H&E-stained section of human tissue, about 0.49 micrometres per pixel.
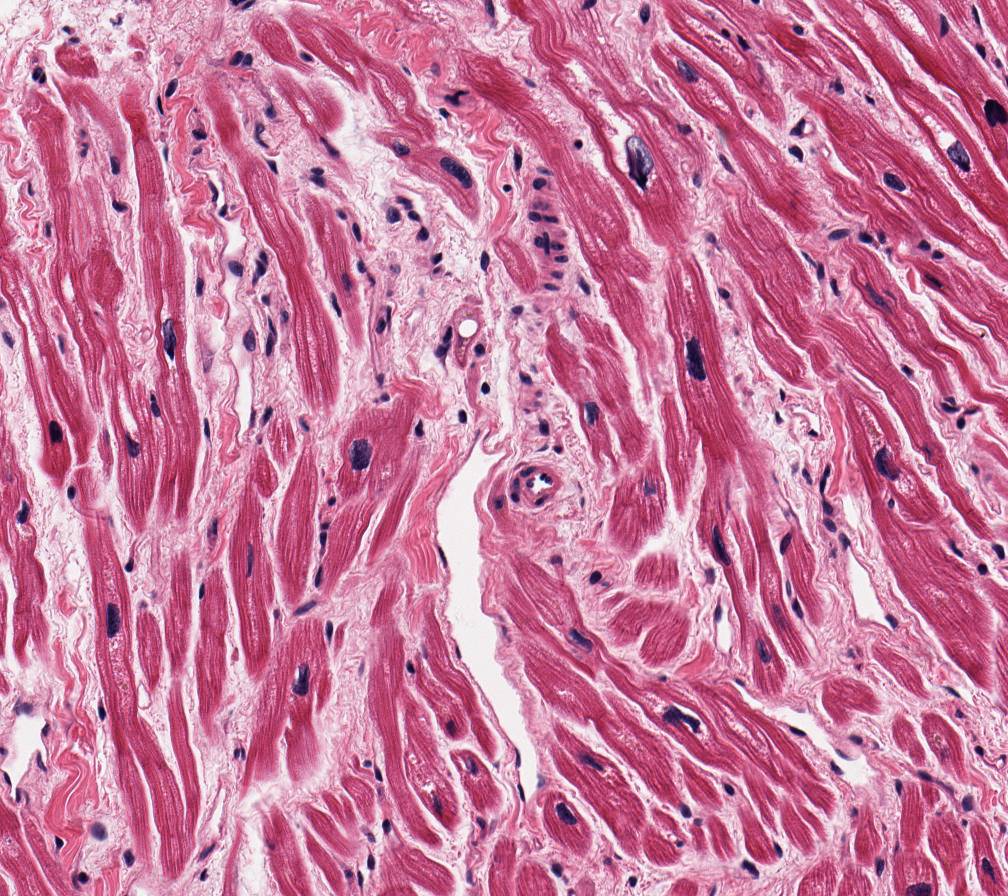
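Atrial appendage of the heart. Each muscle fibre segment holds one nucleus, sitting centrally. Look, too, for the muscle fibres scattered throughout the field that have large, dark, irregular nuclei. Pale pink wavy collagen fills the spaces between fibres, widest in the centre of the field, and small dark spindle-shaped nuclei lie scattered in the tissue between the muscle fibres.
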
